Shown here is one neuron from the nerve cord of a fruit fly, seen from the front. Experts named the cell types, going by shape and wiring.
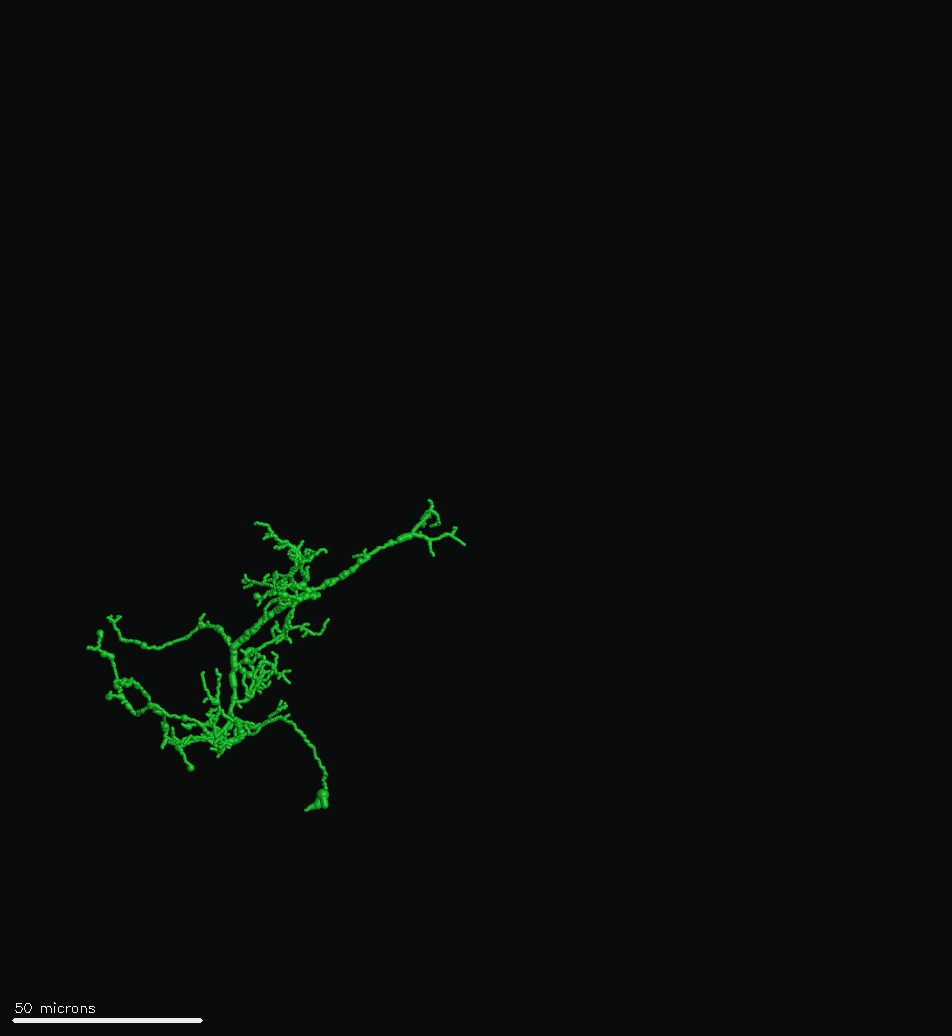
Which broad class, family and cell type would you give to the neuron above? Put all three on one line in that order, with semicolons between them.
nerve-cord intrinsic neuron; hemilineage 20A.22A; IN20A.22A036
